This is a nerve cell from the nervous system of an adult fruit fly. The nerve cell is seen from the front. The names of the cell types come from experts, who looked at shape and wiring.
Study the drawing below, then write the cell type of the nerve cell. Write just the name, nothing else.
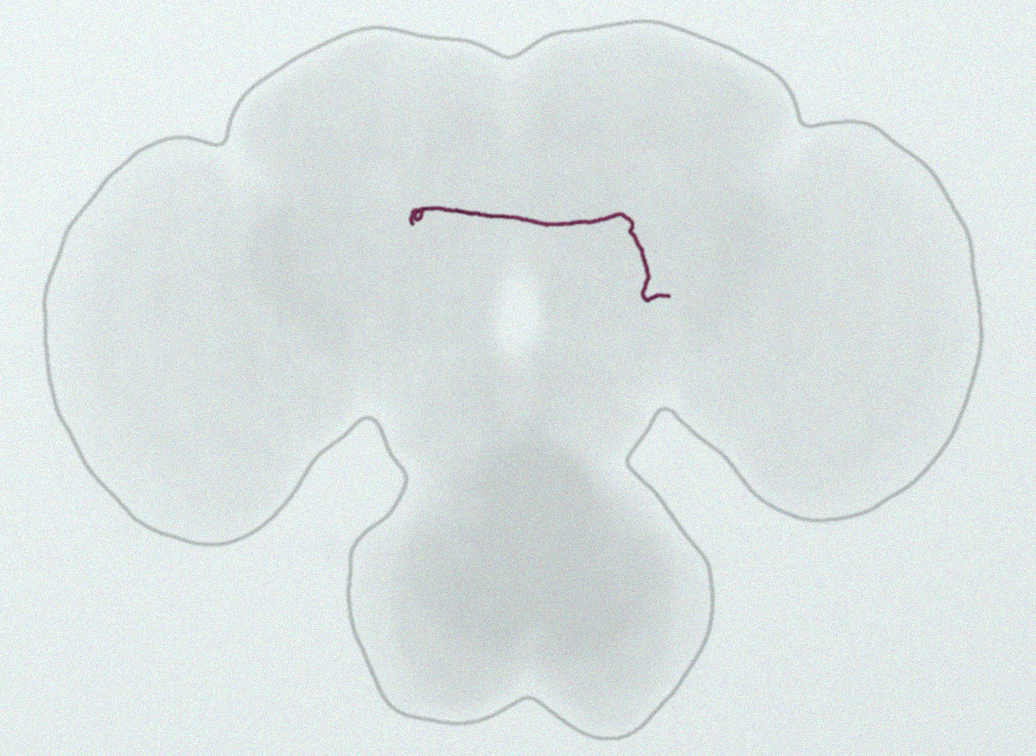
ORN_DL4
